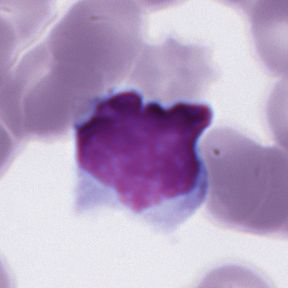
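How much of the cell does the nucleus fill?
Nearly all of it.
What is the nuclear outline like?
Angular and irregular, with small notches along its upper edge.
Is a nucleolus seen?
No distinct nucleolus is visible.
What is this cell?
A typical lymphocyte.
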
